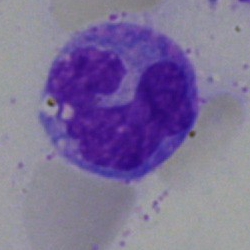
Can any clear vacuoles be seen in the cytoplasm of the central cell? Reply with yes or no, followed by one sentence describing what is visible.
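Yes. Small clear vacuoles lie in the cytoplasm at the left edge of the cell.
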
